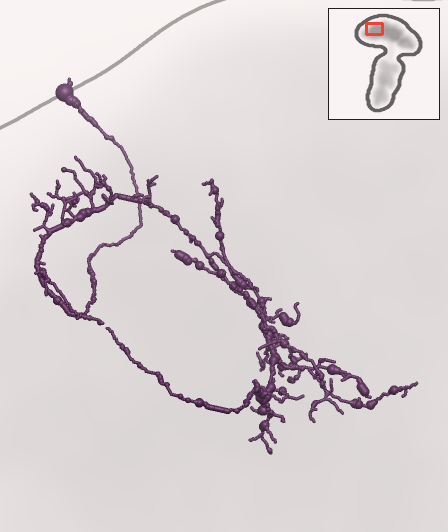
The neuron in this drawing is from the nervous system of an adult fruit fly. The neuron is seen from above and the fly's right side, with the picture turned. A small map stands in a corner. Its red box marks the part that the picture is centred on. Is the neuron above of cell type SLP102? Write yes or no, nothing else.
no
